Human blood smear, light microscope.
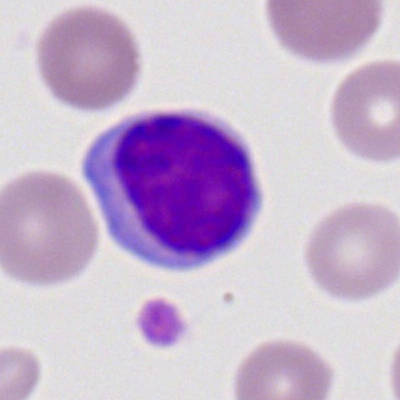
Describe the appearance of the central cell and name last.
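Edge smooth, roughly round. Chromatin dark purple and condensed, a few slightly paler patches. Cytoplasm a crescent, mainly left of the nucleus; no vacuoles visible. Name: lymphocyte.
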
